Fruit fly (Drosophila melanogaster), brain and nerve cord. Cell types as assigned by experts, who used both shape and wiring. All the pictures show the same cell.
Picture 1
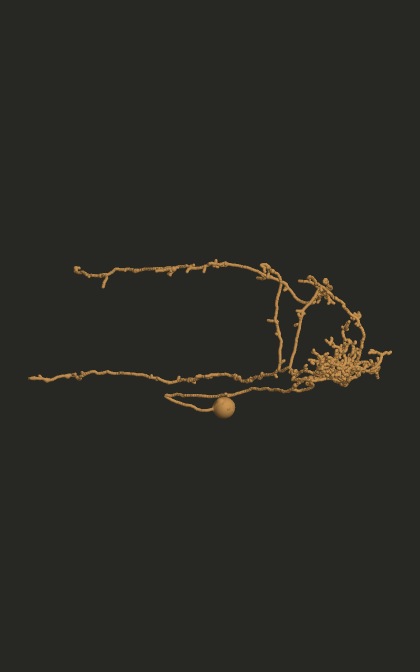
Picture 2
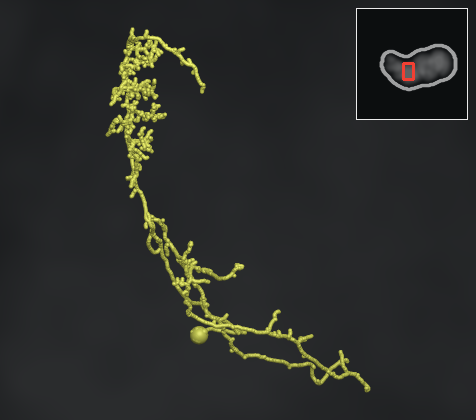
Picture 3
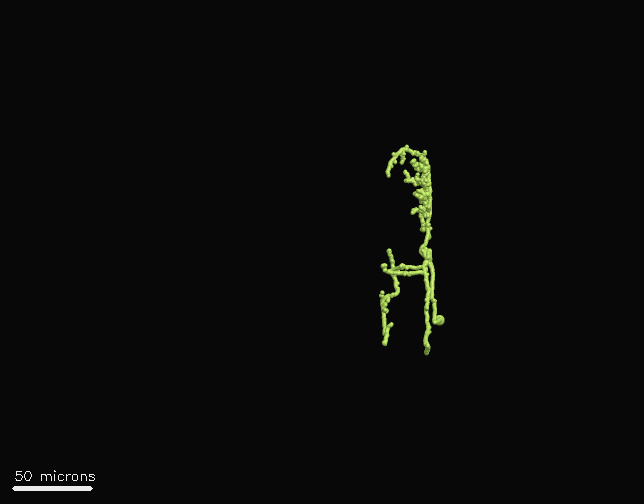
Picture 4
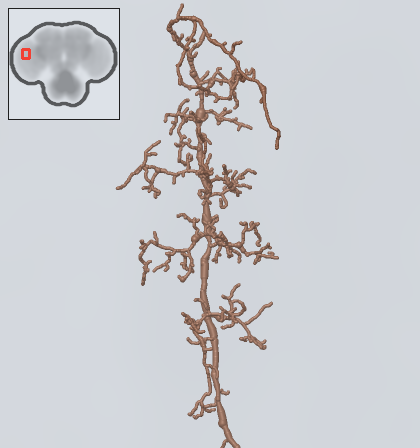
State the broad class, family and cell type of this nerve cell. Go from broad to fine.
optic-lobe intrinsic neuron; LPi; LPi4a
